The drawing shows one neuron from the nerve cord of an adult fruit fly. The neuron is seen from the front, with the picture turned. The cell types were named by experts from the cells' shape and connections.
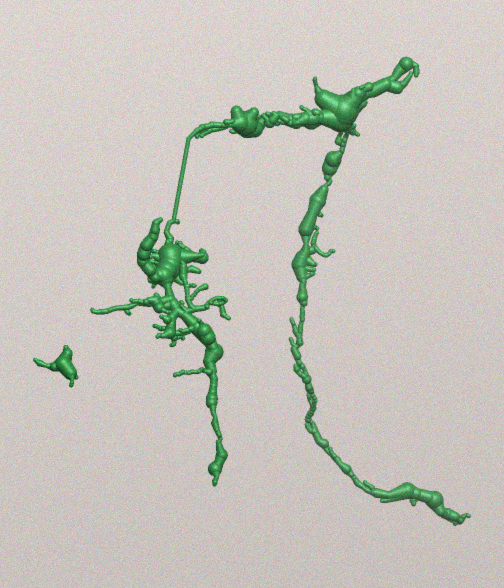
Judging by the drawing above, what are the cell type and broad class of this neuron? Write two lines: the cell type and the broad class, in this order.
Acc. tr flexor MN
motor neuron of the nerve cord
